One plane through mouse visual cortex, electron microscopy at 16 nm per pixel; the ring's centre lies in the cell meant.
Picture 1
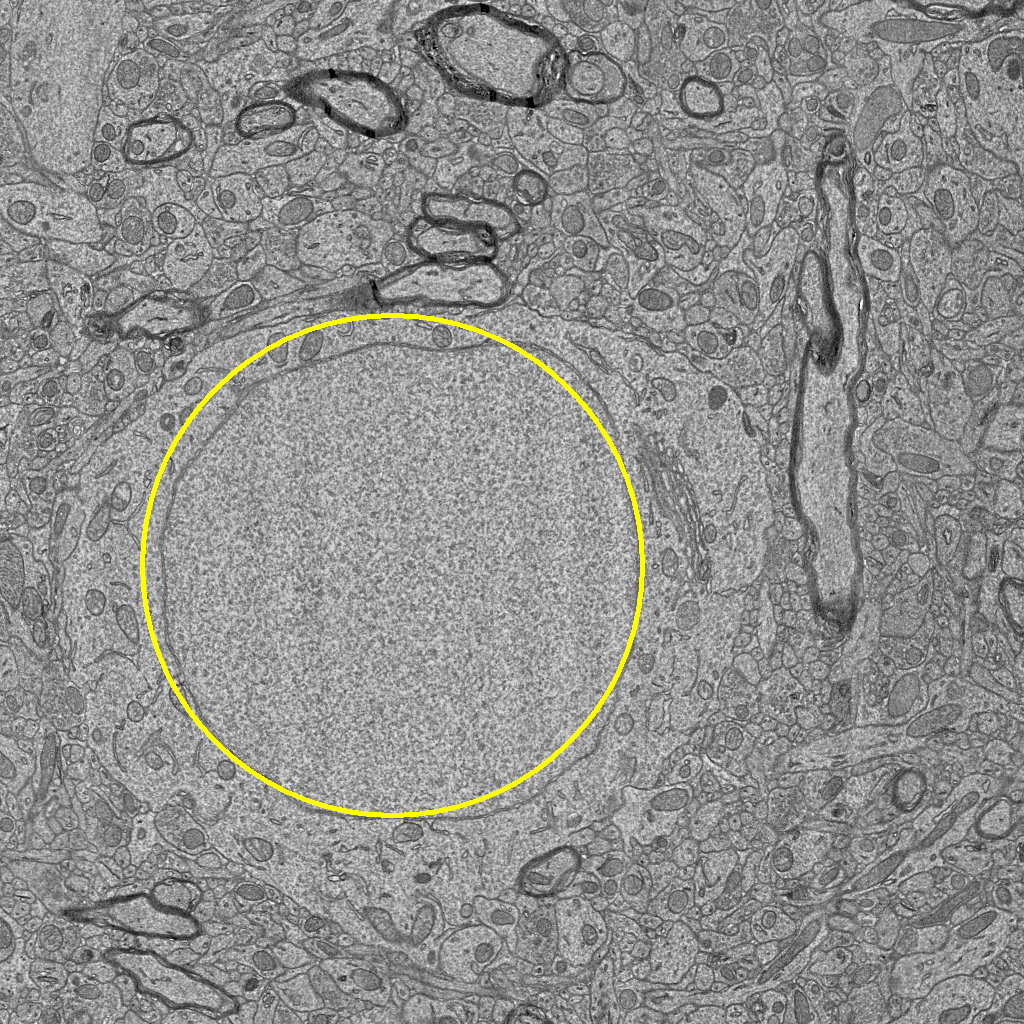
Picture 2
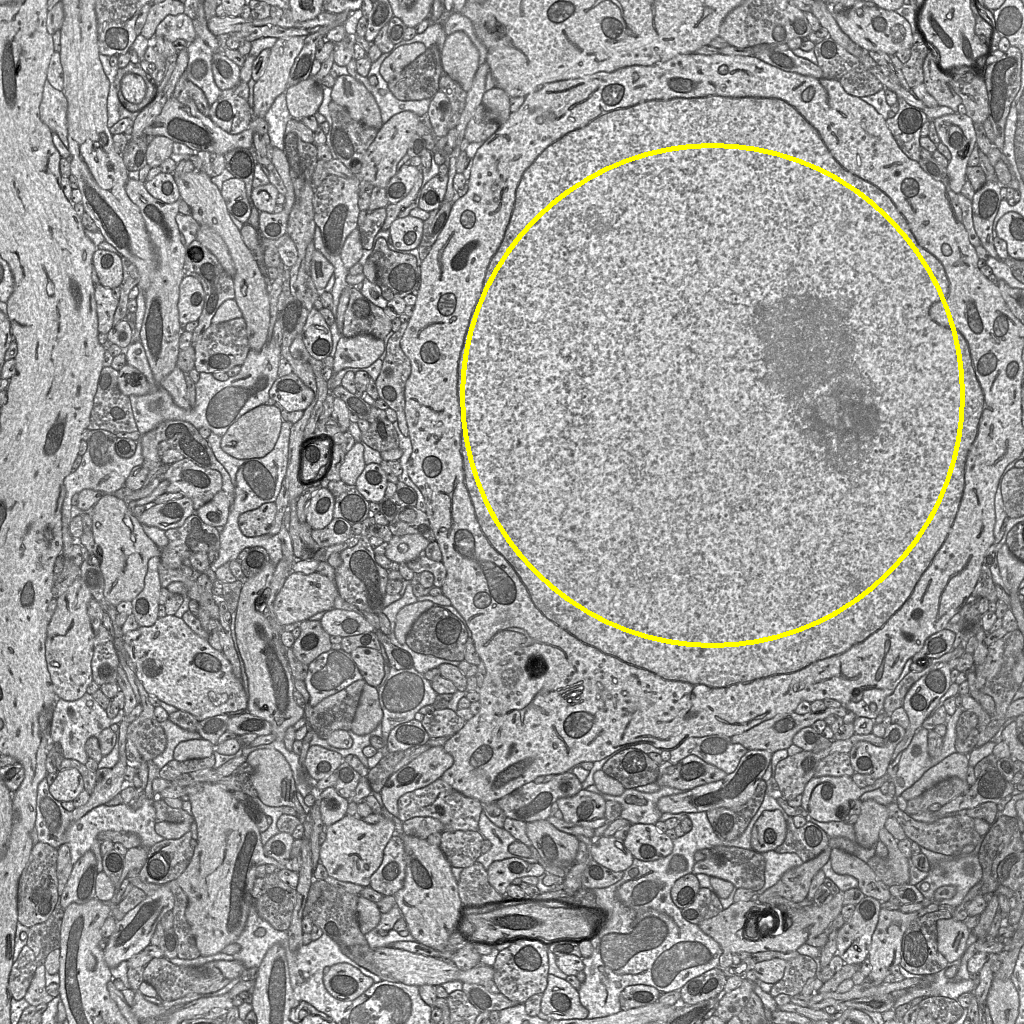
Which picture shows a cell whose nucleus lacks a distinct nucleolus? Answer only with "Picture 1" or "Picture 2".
Picture 1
